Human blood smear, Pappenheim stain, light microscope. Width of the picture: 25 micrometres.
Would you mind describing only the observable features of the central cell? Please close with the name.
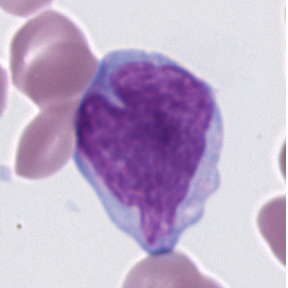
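A deep notch cuts into the nucleus from the upper left, and the nucleus narrows downward into a tapering lower part. Cytoplasm forms a narrow rim, widest along the right side of the cell. The cell outline is irregular, with small bulges along the right edge and a pointed lower end. This cell is an atypical promyelocyte.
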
